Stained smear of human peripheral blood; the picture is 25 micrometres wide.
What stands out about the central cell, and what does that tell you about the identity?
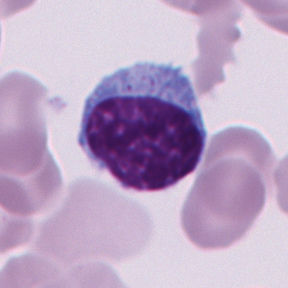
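Above the nucleus I see a cap of cytoplasm, widest at the top, and its border along the top and upper left looks finely ragged rather than smooth. The nucleus, about 10 by 8 micrometres, lies toward the bottom of the cell and takes up about 70% of its area. Its chromatin is dark purple and coarsely clumped, with paler streaks between the clumps, and I can make out no distinct nucleoli. The whole cell is about 11 micrometres across. This is a typical lymphocyte.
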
